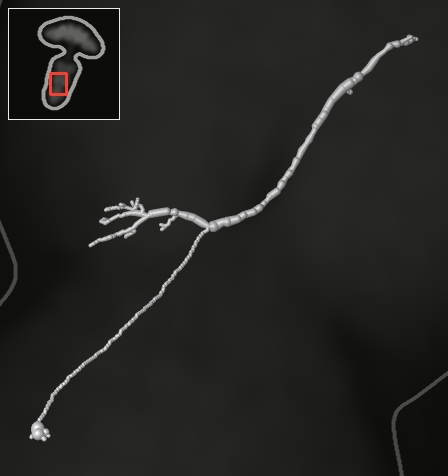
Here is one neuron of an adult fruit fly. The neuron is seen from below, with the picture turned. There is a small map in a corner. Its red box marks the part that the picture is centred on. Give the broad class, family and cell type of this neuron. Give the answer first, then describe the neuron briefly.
Its broad class is nerve-cord intrinsic neuron. The family is hemilineage 08B. Its cell type is IN08B036. It is in the nerve cord and does not reach the brain. The cell body can be seen at the lower left of the picture.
